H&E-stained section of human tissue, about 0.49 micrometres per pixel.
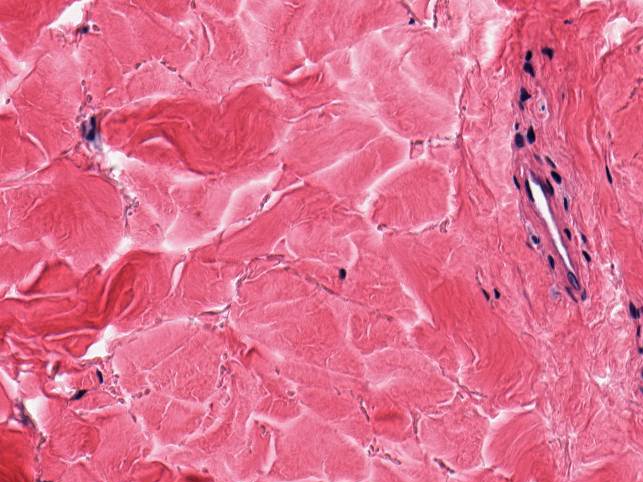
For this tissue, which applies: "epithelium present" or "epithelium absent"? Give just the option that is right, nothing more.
Epithelium absent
